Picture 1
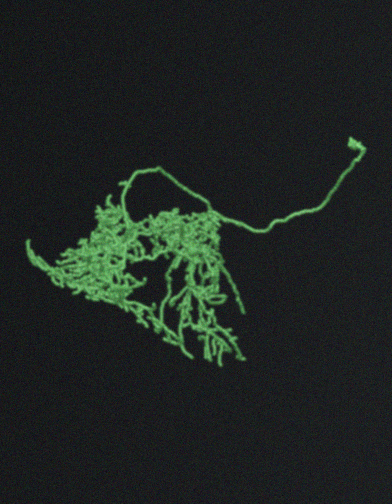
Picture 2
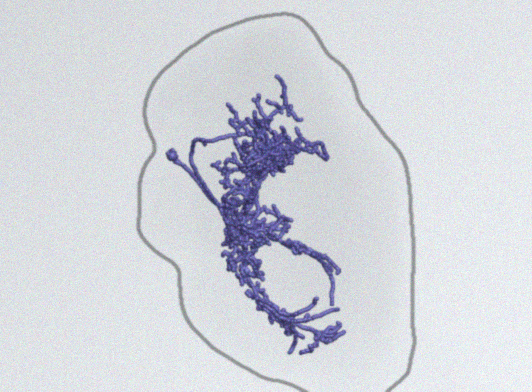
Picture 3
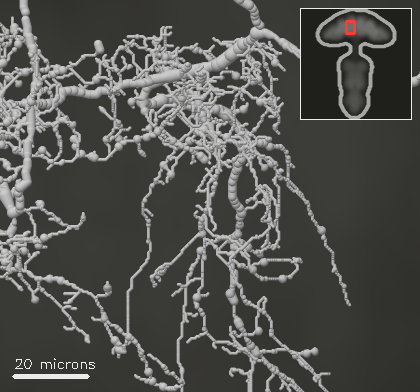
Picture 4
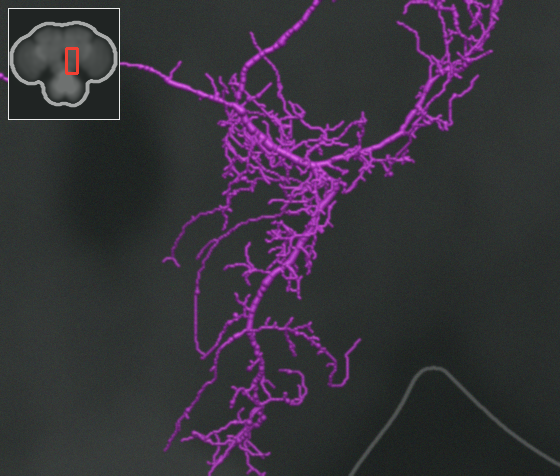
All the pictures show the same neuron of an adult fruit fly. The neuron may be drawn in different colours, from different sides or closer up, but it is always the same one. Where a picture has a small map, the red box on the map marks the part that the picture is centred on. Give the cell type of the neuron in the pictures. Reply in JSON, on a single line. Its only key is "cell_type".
{"cell_type": "mALD3"}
